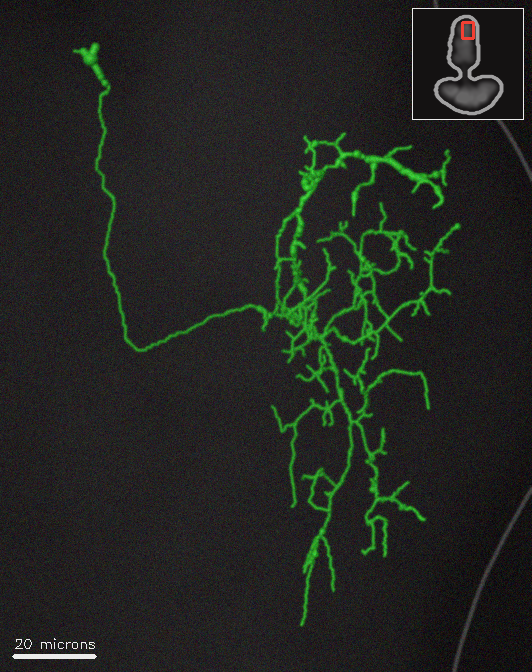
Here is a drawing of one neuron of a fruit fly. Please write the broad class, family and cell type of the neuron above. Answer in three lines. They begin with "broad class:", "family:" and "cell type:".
broad class: nerve-cord intrinsic neuron
family: hemilineage 14A
cell type: IN14A021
